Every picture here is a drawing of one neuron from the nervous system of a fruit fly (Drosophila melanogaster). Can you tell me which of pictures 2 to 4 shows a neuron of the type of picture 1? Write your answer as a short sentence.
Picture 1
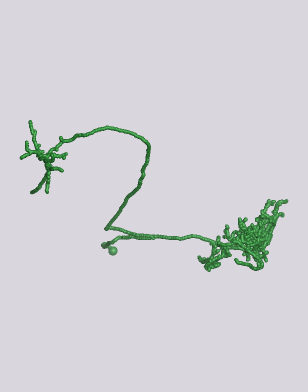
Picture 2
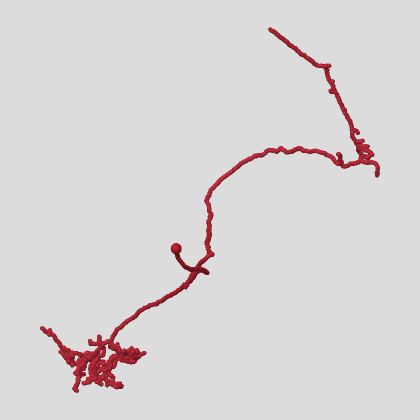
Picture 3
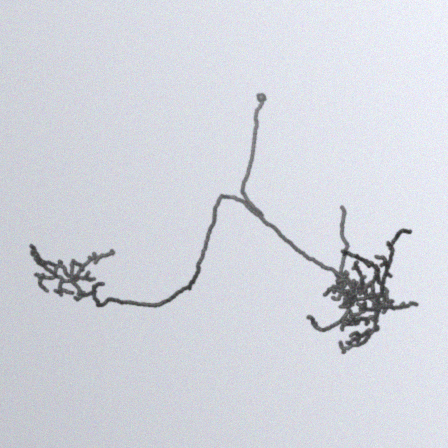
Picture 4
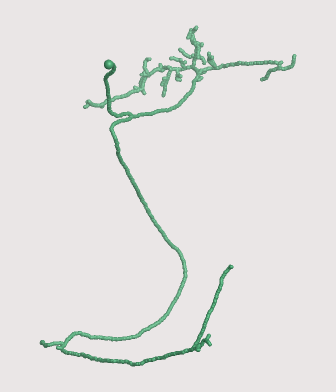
The neuron in picture 3 is of the same cell type.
